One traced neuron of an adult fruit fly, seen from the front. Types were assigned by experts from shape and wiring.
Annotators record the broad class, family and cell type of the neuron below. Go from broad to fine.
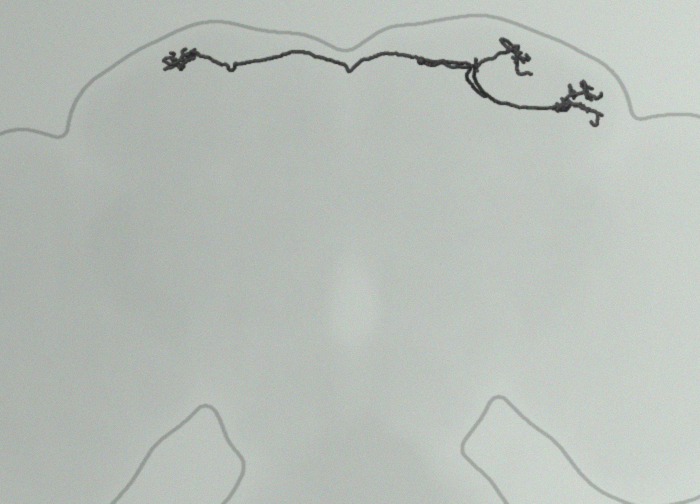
central-brain intrinsic neuron; hemilineage LHd1; CB1574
